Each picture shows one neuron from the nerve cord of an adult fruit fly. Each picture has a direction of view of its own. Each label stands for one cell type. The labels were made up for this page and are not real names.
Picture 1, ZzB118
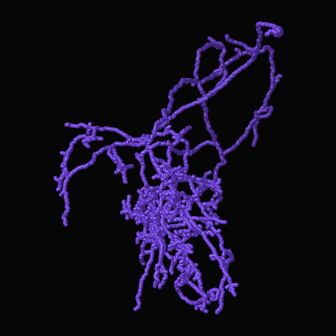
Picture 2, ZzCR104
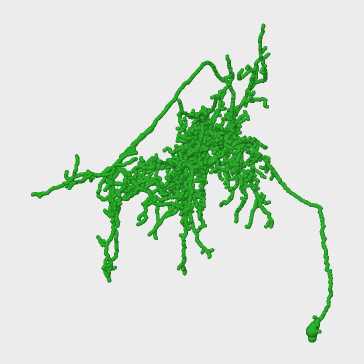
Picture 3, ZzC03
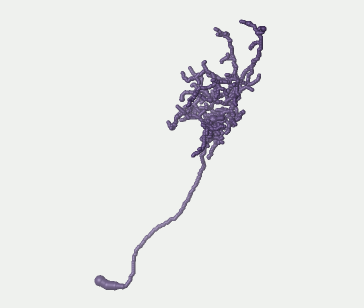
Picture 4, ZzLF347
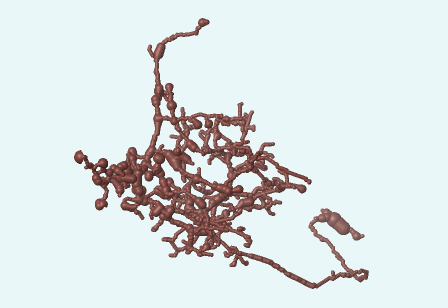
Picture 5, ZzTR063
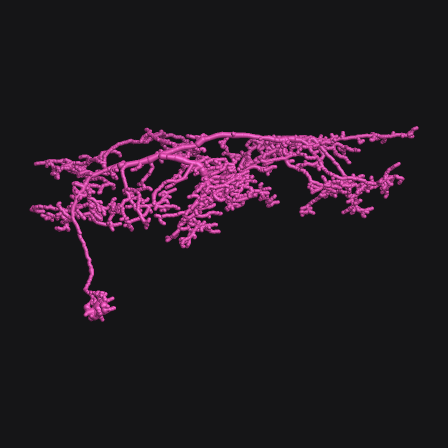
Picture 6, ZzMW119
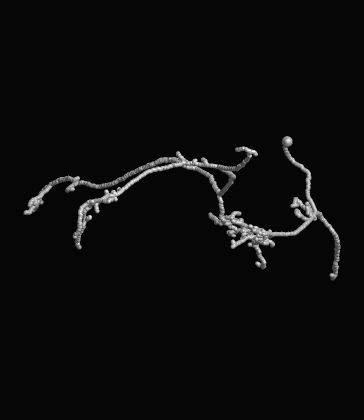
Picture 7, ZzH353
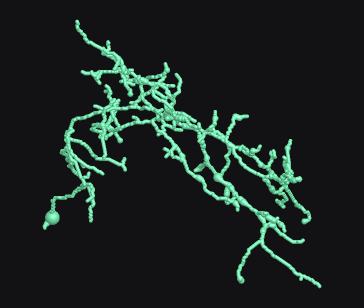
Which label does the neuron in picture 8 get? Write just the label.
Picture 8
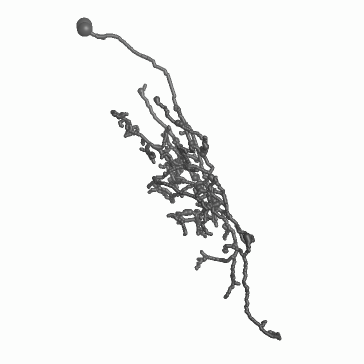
ZzC03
